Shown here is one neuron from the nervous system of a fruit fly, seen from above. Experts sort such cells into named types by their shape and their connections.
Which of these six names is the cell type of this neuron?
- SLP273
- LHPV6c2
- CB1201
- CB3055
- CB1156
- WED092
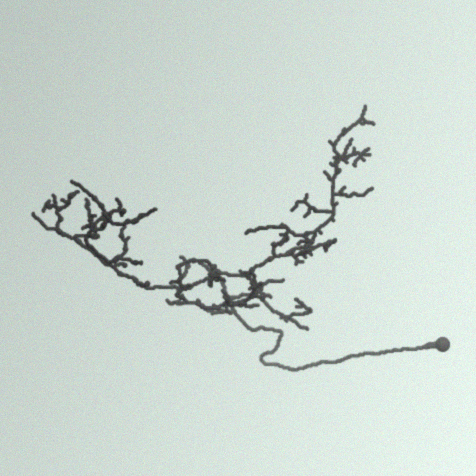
SLP273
